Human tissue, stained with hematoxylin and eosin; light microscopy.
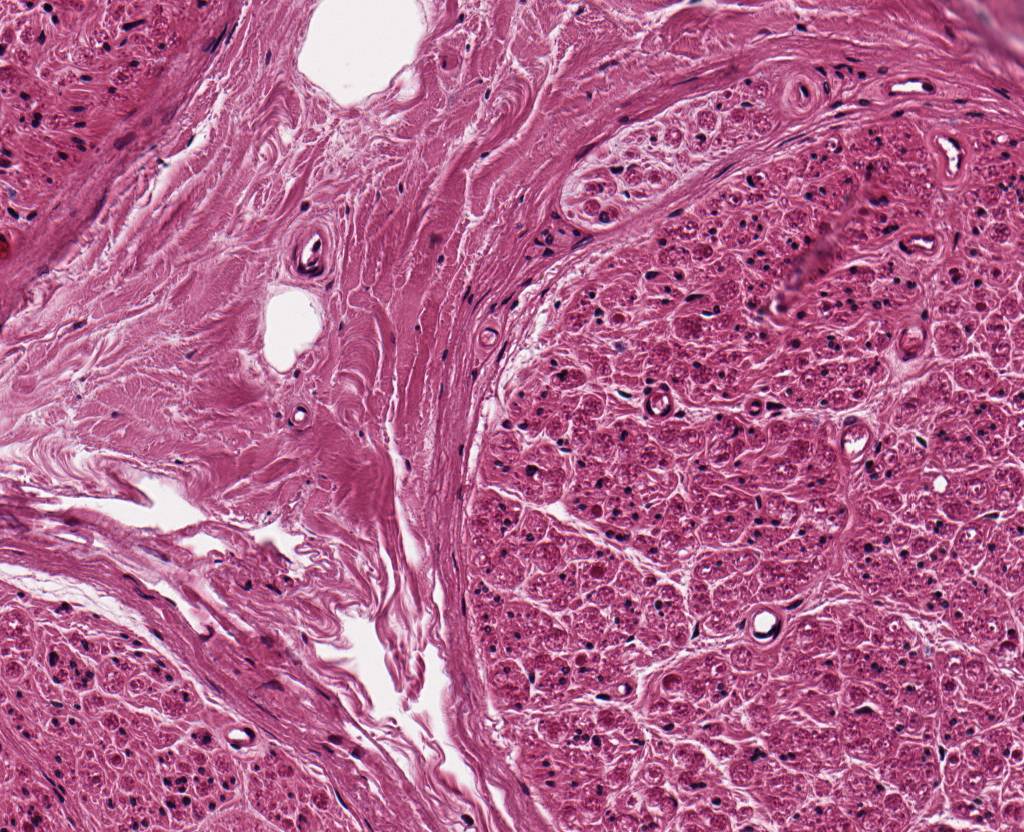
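Tibial nerve. A large rounded bundle in cross-section fills most of the right half; parts of further, separate bundles sit at the upper and lower left corners. Within, transversely cut fibres form small round profiles with pale rims, small dark oval nuclei scattered evenly among them.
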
